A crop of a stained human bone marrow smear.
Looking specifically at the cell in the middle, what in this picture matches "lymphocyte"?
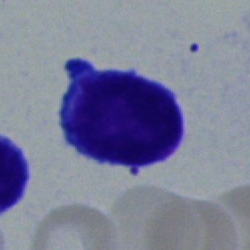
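The lymphocyte here has a nucleus that fills almost the whole cell, leaving little or no visible cytoplasm. Throughout, the nucleus is stained a dense, dark purple-blue. A small rounded bleb protrudes from the upper left edge of the cell, and a tiny dark dot sits at its bottom edge.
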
